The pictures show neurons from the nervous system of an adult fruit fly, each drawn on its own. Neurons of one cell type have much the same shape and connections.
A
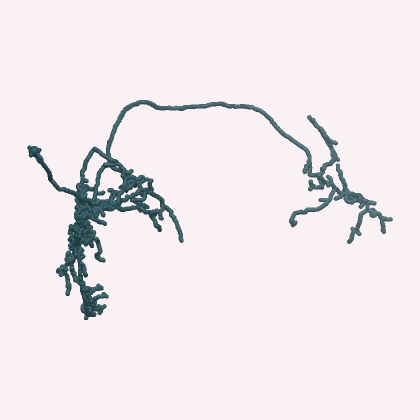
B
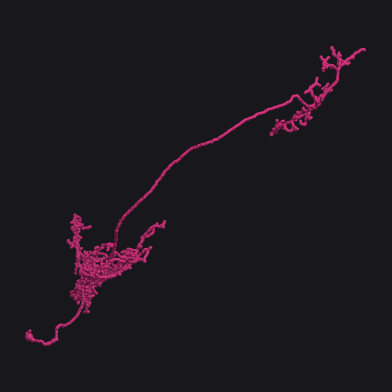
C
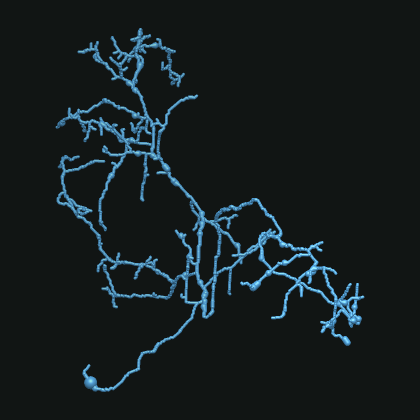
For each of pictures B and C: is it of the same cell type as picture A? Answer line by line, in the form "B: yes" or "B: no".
B: yes
C: no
